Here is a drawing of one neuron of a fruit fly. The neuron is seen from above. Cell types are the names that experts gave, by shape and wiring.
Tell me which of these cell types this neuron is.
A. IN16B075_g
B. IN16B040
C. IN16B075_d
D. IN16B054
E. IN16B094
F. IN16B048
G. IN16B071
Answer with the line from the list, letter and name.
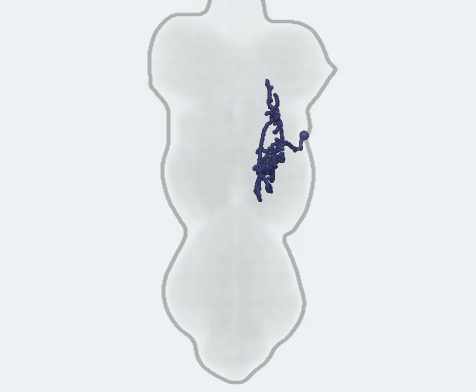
G. IN16B071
